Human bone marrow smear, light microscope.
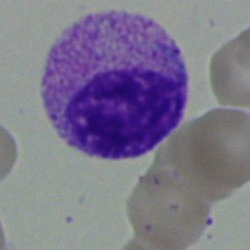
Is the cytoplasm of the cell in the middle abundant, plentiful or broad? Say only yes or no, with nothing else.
Yes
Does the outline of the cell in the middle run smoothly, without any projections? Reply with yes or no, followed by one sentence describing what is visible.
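Yes. The cell outline is round and smooth.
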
